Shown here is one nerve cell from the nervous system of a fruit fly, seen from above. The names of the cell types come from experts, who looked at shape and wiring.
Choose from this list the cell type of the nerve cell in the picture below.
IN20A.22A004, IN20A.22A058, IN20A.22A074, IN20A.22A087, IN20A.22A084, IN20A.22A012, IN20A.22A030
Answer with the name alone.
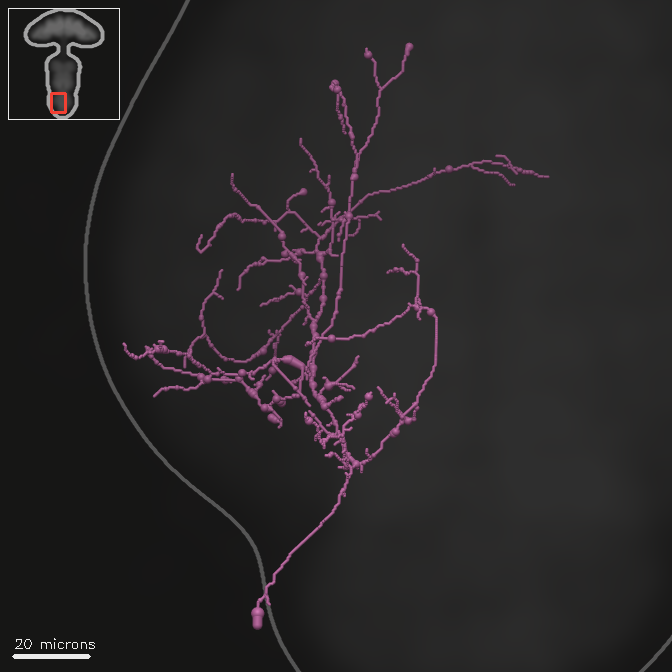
IN20A.22A074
